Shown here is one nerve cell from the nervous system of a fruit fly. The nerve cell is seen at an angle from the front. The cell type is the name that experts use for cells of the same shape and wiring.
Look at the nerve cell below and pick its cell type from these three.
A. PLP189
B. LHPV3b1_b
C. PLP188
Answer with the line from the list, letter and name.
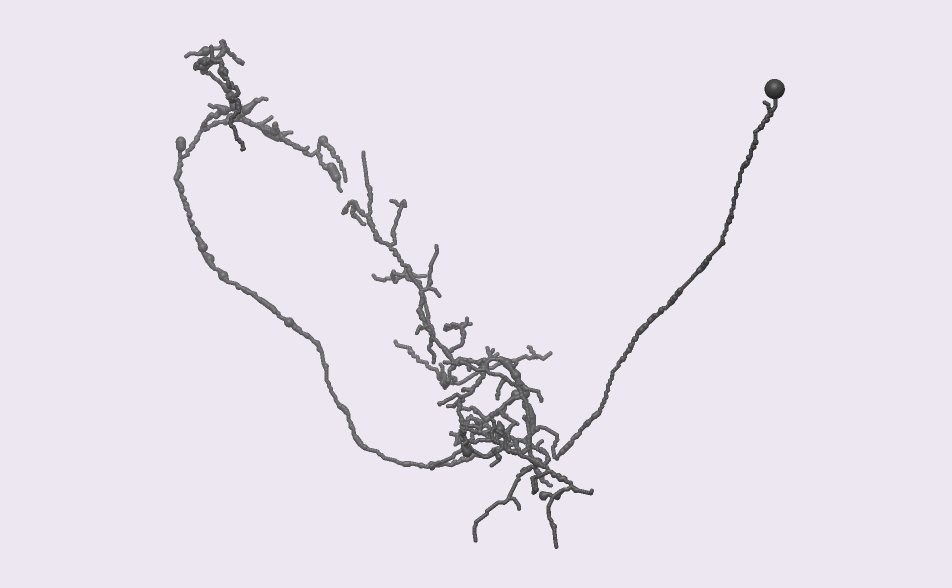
A. PLP189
